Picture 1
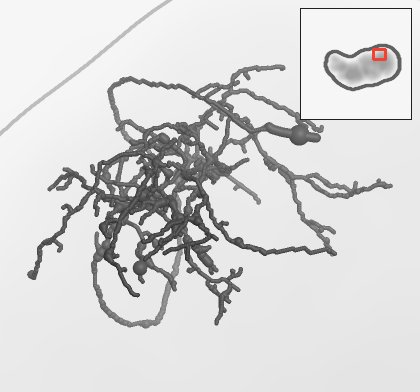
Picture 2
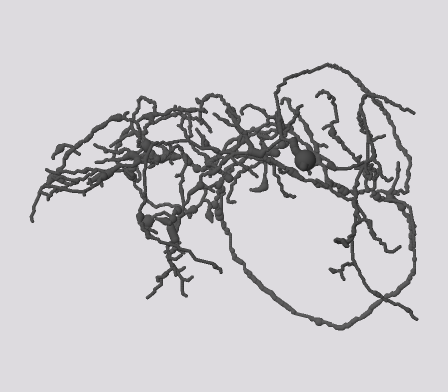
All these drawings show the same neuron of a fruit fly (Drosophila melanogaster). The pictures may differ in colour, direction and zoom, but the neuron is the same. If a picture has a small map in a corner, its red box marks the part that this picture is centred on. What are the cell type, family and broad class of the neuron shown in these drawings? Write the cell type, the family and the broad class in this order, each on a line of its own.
CB2754
hemilineage SMPpd1
central-brain intrinsic neuron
